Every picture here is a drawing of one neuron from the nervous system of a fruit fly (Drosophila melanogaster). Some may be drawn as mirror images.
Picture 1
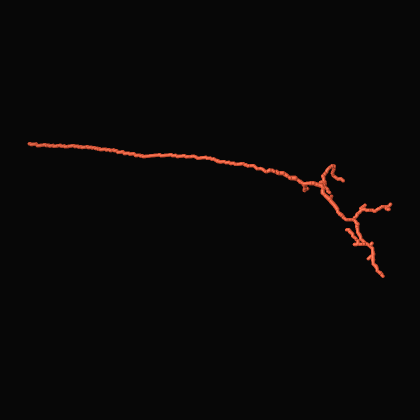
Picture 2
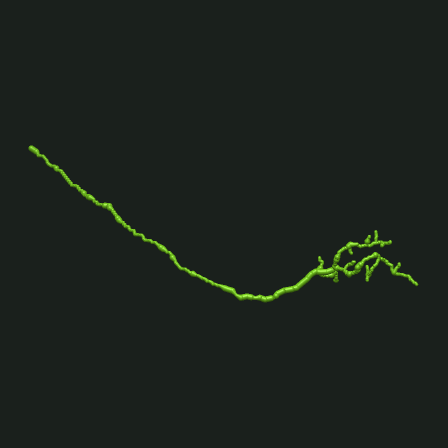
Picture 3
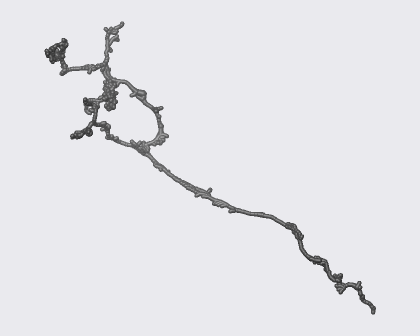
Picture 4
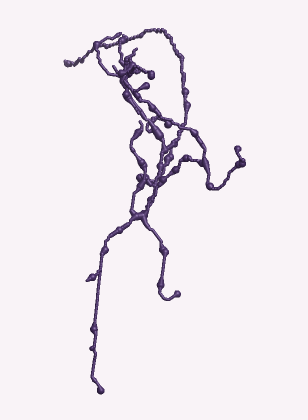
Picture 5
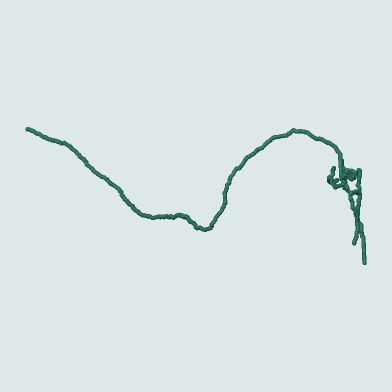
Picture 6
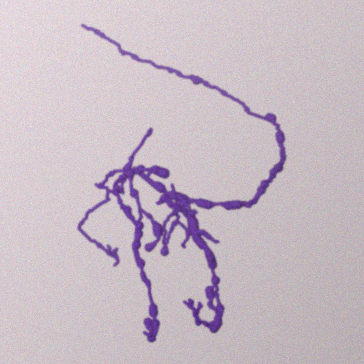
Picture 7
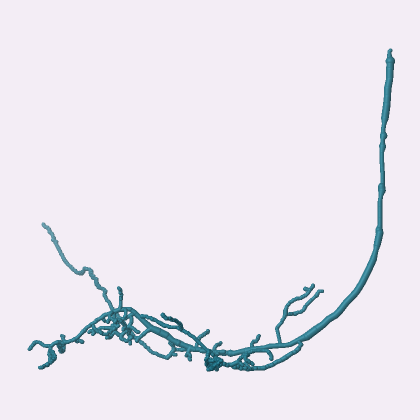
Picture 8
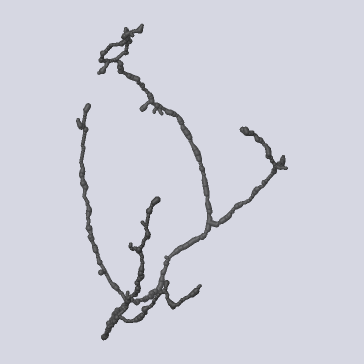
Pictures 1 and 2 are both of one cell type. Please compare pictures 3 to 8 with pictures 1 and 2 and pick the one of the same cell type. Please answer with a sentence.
The neuron in picture 6 is of the same cell type.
